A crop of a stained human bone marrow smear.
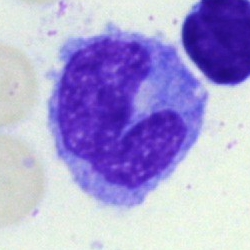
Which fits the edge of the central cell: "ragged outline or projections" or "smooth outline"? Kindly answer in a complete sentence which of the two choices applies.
Ragged or frayed parts, or projections, blebs or tags, break the cell's edge.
